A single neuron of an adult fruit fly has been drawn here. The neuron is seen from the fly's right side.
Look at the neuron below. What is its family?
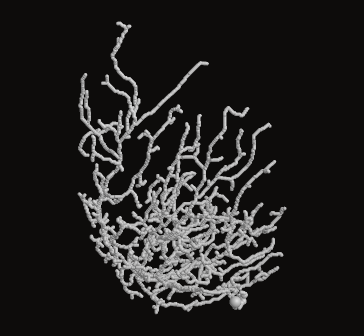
Mi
